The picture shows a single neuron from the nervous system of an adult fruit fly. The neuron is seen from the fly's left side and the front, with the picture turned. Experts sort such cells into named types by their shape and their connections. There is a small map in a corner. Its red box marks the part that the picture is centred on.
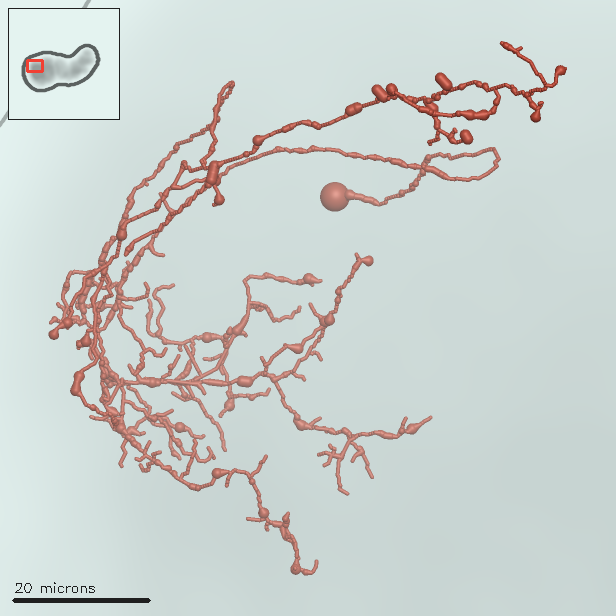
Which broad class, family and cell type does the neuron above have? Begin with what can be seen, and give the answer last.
By the scale bar it is about 80 microns tall in this view. The picture shows dozens of branch ends. It is a central-brain intrinsic neuron. The family is hemilineage LHp2. The cell type is LHPV6a1.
